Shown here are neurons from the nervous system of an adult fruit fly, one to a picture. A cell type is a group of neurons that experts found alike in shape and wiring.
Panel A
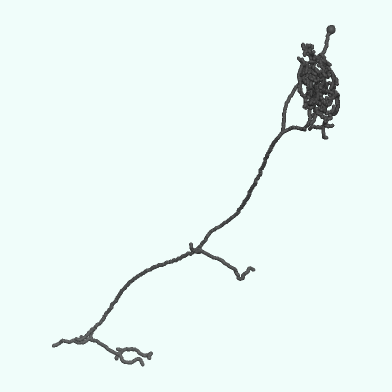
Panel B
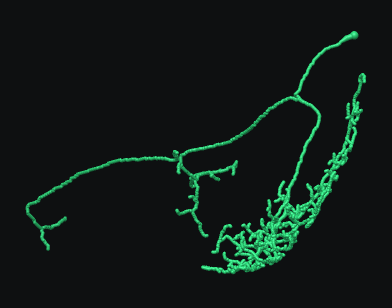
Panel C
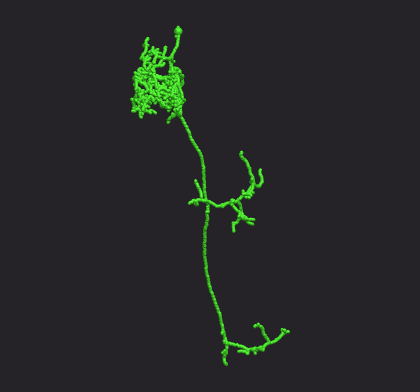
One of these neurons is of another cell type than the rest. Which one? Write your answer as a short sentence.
Panel A is the odd one out.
